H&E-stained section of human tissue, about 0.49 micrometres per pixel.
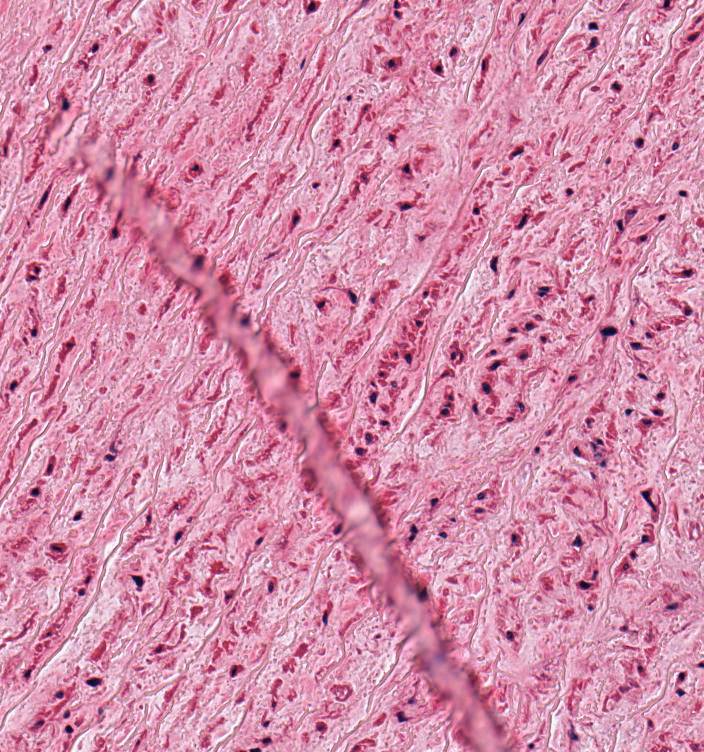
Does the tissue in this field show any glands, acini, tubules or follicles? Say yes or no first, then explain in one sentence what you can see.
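No. No epithelium or glands are present anywhere in the field.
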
